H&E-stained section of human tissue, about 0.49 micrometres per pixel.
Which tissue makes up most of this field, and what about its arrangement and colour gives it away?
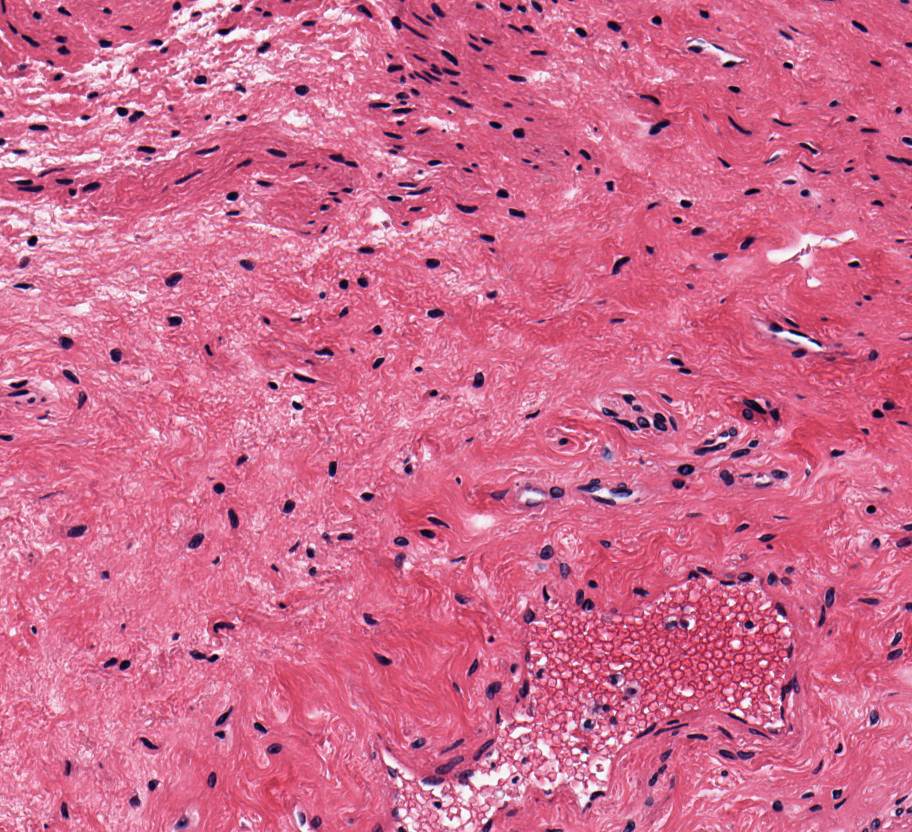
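Dense connective tissue. Collagen fibres wavy, running in varied directions, not one aligned course.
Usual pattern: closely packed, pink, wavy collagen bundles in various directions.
Nuclei small, dark, oval to spindle-shaped.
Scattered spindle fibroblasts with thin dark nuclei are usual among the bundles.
No epithelium or glands in field.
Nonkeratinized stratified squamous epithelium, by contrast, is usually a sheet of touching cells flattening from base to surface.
Upper left stroma paler, looser, frayed and fibrillary.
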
